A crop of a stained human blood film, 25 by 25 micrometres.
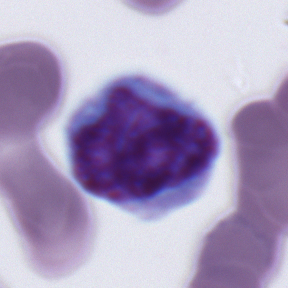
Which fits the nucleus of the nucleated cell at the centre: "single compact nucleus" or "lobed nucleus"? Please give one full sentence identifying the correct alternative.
In this cell, the nucleus forms one compact round, oval or kidney-shaped piece.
